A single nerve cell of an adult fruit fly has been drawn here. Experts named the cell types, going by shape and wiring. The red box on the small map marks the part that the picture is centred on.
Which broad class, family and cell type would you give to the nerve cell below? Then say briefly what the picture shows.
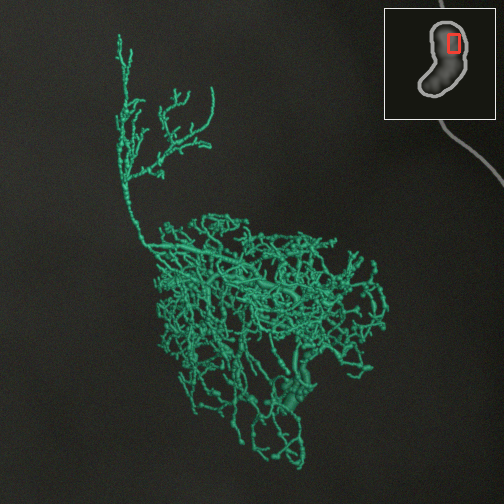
This is a central-brain intrinsic neuron. Its family is hemilineage ALl1_dorsal. It is of cell type lLN2X02. The cell body can be seen at the bottom of the picture. As drawn here it is taller than it is wide.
